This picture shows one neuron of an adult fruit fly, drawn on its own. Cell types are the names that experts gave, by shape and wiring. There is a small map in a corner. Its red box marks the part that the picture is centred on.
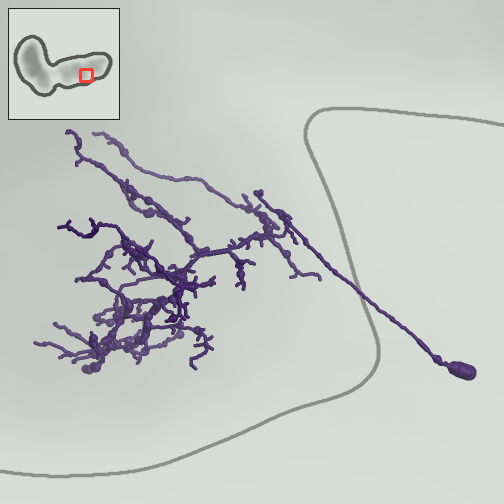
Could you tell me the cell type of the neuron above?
IN20A.22A053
